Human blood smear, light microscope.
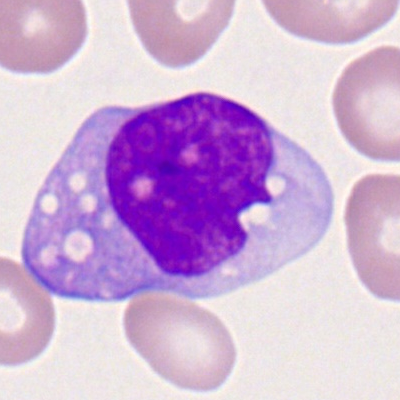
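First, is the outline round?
No, it is irregular.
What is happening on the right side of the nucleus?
A notch is cut into it there.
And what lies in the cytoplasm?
Several clear round vacuoles, though no coarse granules.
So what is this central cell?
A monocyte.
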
